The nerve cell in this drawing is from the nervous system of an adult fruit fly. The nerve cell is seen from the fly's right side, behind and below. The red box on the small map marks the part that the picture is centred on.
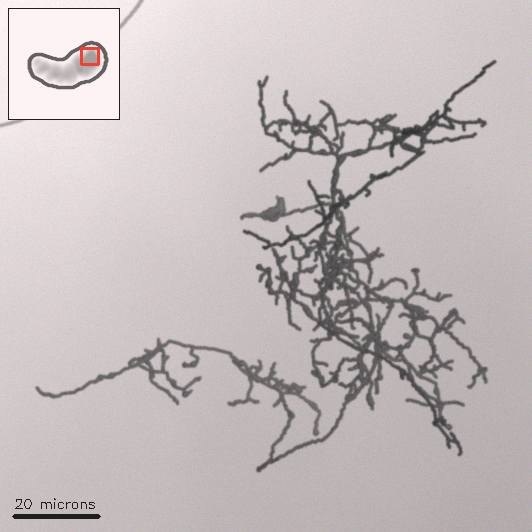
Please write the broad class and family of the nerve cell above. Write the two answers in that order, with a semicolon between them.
central-brain intrinsic neuron; hemilineage SMPad3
